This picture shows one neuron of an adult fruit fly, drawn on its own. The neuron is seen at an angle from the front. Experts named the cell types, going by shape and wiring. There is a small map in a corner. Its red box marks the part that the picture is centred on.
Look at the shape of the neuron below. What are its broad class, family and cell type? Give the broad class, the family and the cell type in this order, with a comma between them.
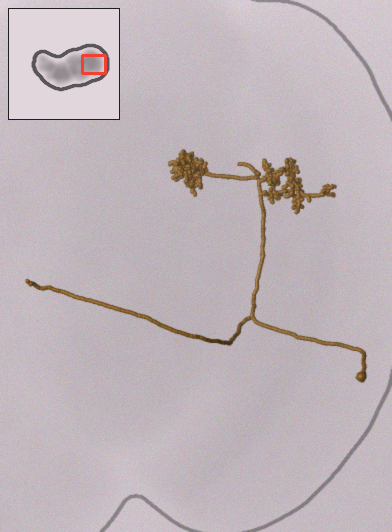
visual projection neuron, TmY, TmY14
